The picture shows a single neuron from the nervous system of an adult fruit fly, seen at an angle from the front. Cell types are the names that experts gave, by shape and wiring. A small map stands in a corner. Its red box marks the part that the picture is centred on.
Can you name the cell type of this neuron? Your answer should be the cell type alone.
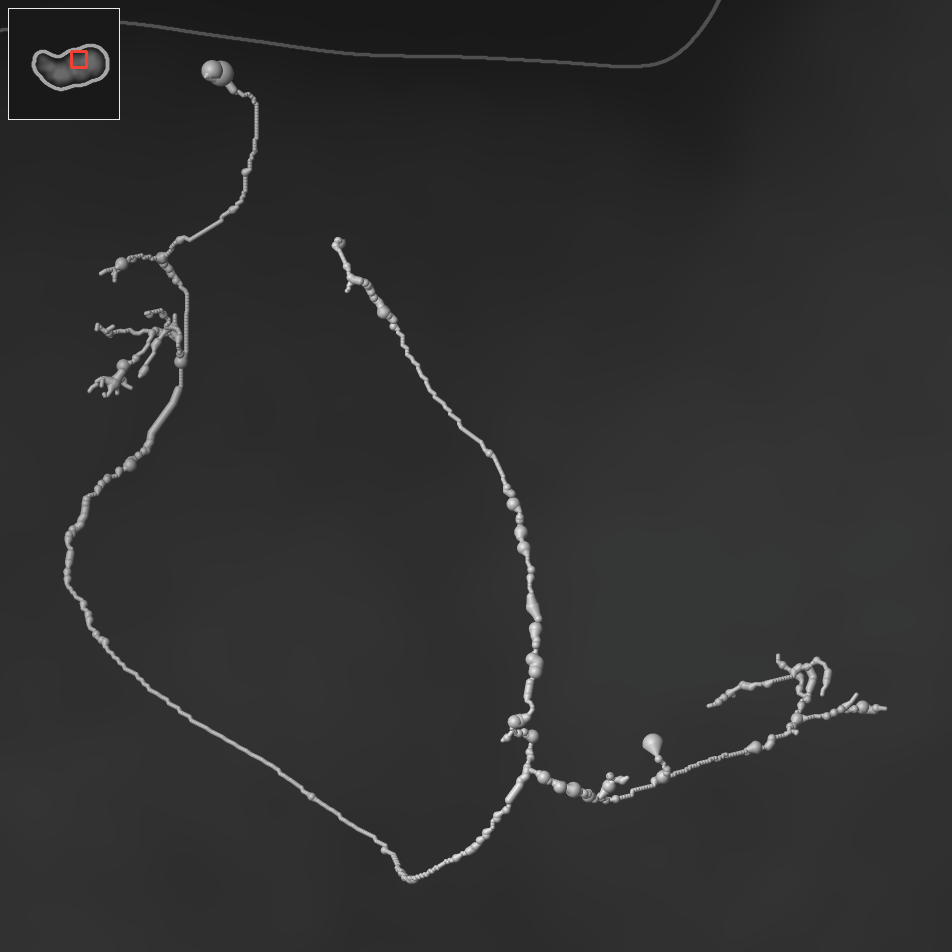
KCa'b'-ap2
